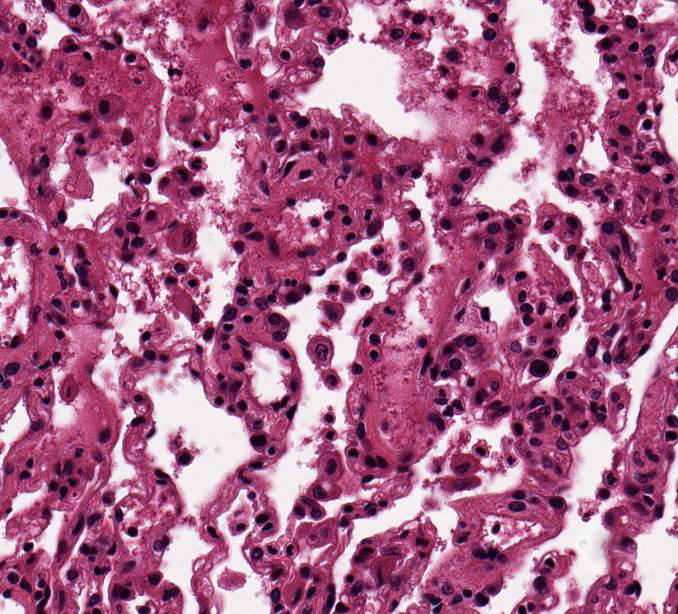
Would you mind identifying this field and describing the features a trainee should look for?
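The structure in view is the alveolus: throughout the field, a network of branching walls separates many irregular open spaces.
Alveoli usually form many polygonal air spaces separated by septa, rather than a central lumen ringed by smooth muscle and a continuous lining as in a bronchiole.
Many walls here are thickened by pink, dense, smooth material, most evident on the left. Several spaces, especially at the top, contain pale pink, wispy, granular material.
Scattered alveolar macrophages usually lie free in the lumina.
Single rounded cells lie loose within some spaces, as in the centre.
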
